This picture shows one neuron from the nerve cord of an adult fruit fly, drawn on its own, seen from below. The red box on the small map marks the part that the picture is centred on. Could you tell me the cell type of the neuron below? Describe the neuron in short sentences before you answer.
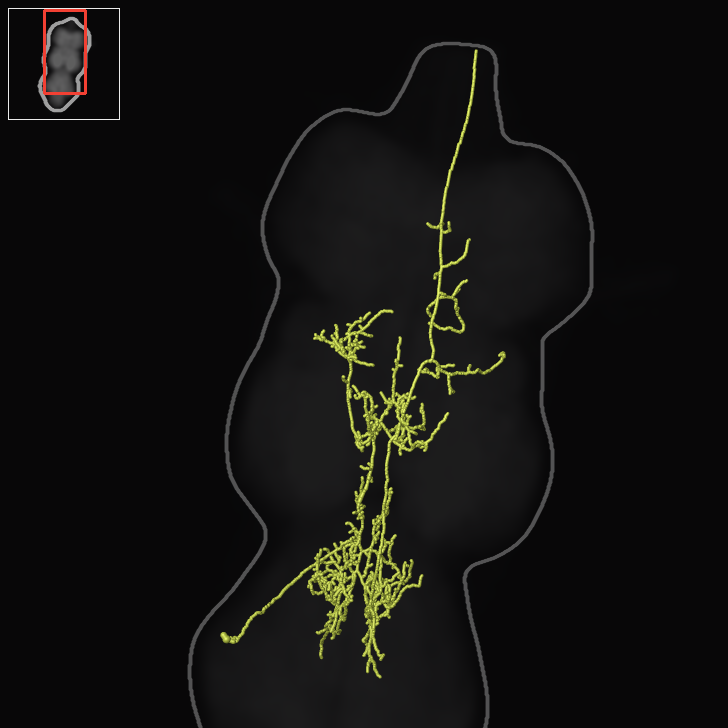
The picture shows dozens of branch ends. In this view it is taller than it is wide. This is an ascending neuron. It is of cell type AN08B016.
